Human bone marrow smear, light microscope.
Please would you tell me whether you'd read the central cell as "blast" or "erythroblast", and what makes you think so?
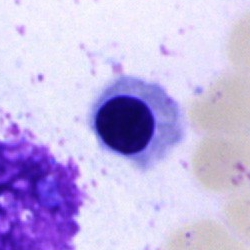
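It's an erythroblast. What settles it is the chromatin, which is dark and dense right through the nucleus.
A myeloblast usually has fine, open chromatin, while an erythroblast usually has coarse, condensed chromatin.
Otherwise, the nucleus sits off-centre toward the left, and the pale blue cytoplasm is broader on its right than on its left.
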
